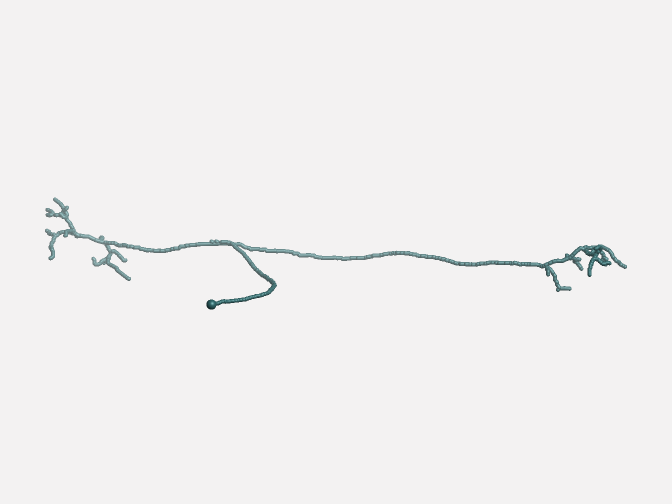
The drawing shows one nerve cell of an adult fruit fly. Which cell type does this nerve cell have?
GFC3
